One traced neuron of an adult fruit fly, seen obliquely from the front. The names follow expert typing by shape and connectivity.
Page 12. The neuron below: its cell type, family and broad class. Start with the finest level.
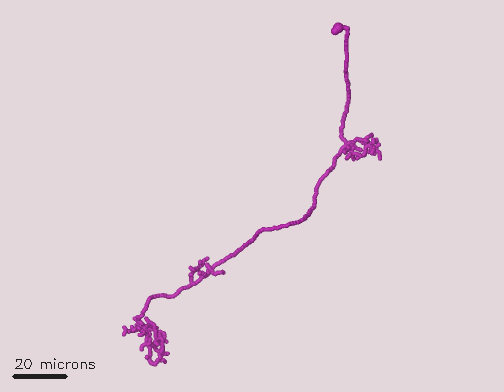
PFNp_c; class CX; central-brain intrinsic neuron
